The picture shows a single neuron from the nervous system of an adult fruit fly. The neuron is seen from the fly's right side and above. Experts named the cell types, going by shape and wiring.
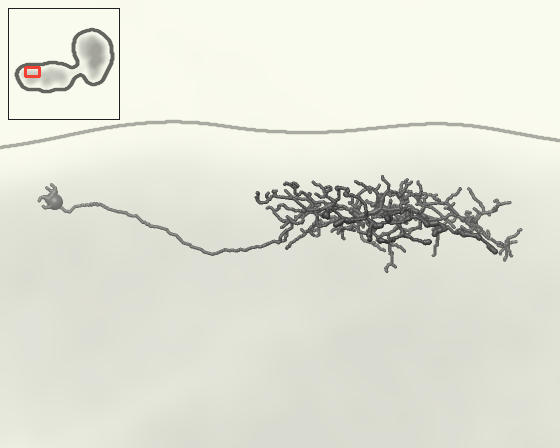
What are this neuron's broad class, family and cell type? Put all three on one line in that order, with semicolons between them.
nerve-cord intrinsic neuron; hemilineage 06A; IN06A117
